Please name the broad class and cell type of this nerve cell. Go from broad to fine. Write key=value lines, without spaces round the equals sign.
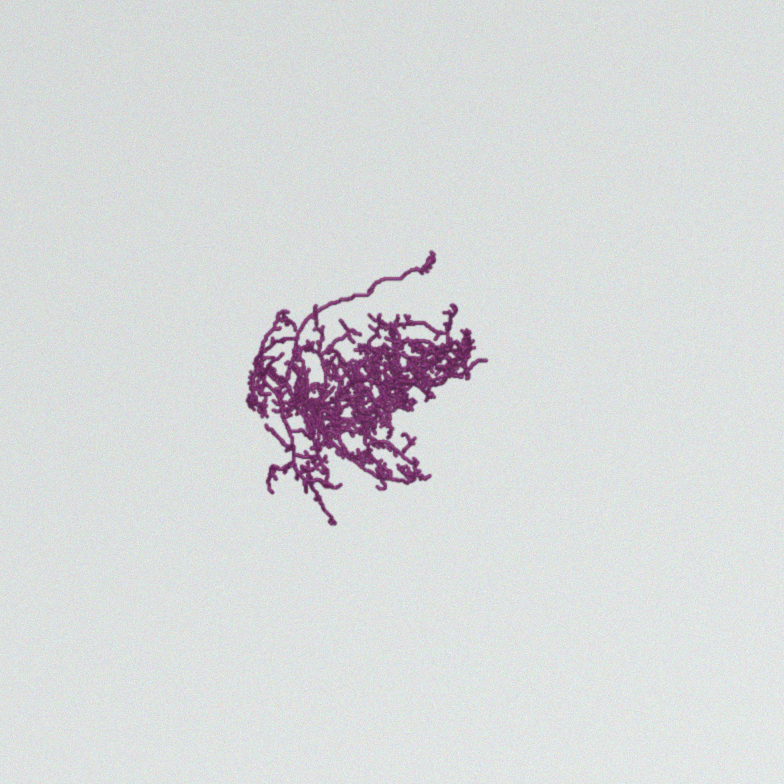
broad_class=central-brain intrinsic neuron
cell_type=AVLP440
